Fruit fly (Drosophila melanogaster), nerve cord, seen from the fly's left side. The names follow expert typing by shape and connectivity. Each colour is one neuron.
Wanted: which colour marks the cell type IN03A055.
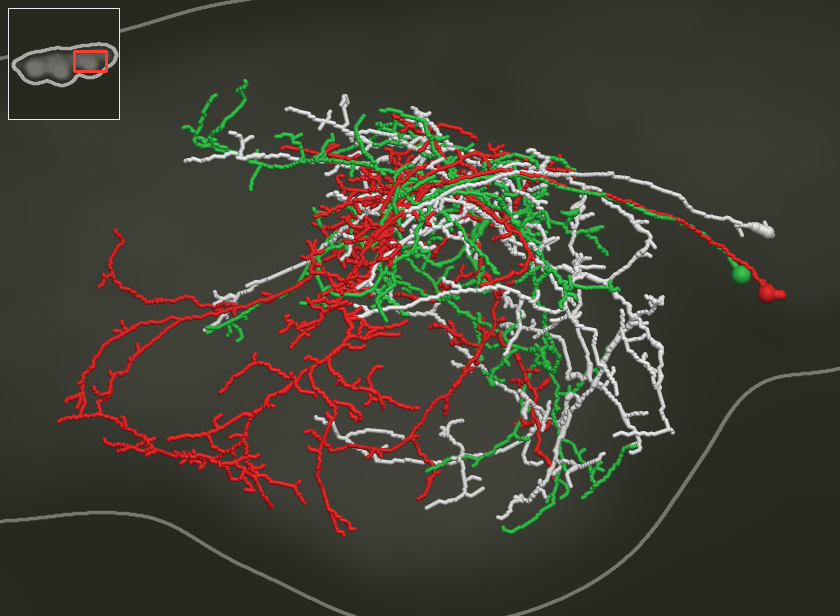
red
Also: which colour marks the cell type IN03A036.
green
